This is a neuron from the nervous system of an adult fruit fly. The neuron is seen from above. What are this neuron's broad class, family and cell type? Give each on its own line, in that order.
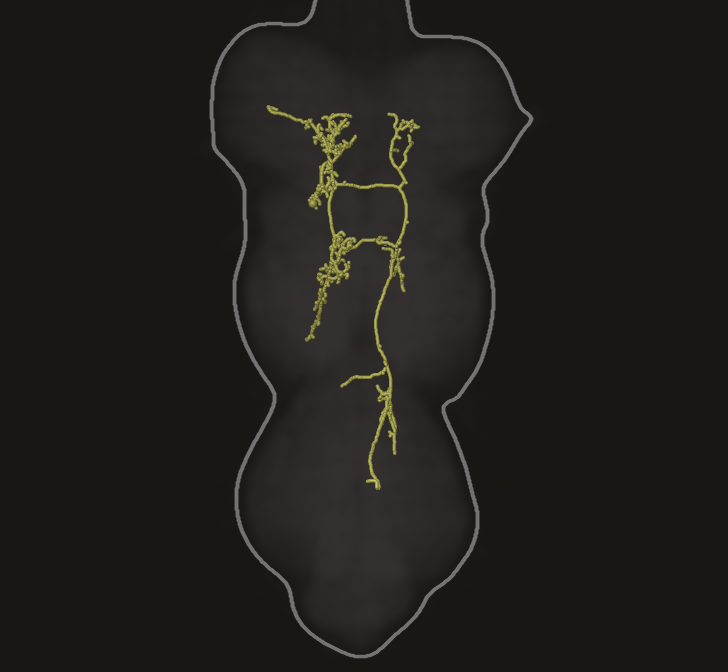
nerve-cord intrinsic neuron
hemilineage 12B
IN12B004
